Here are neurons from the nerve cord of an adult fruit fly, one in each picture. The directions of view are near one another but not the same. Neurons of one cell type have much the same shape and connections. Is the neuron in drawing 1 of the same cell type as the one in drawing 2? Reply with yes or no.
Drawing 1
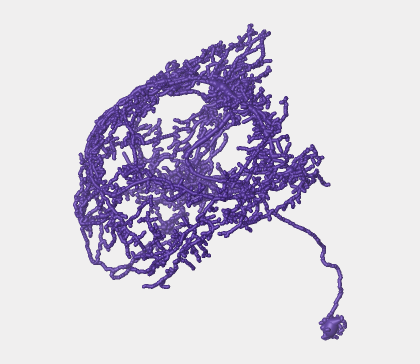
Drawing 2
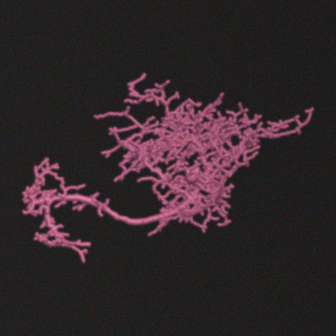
no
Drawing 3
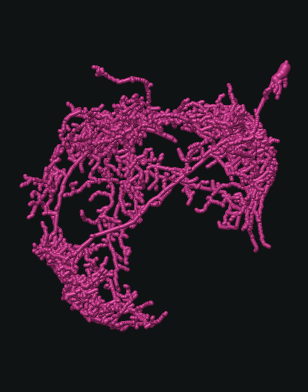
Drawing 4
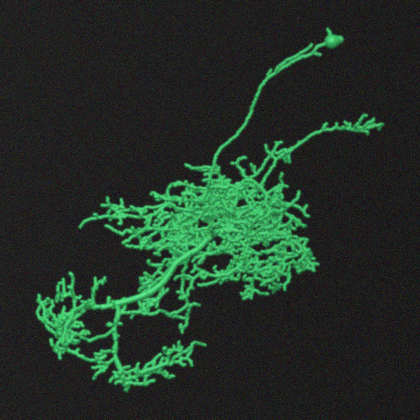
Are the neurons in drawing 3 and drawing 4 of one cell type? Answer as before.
no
